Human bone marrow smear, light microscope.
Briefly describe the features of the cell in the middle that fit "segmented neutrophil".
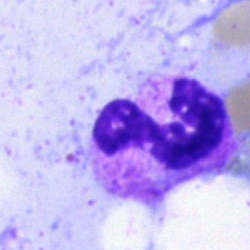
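The cytoplasm here is pinkish-lilac rather than blue.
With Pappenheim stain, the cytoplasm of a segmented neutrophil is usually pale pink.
So the colour of the cytoplasm goes with a segmented neutrophil. Beyond that, the chromatin is dense, clumped and dark purple; the cytoplasm is most plentiful below the nucleus; and it holds fine, small pink-purple granules.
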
